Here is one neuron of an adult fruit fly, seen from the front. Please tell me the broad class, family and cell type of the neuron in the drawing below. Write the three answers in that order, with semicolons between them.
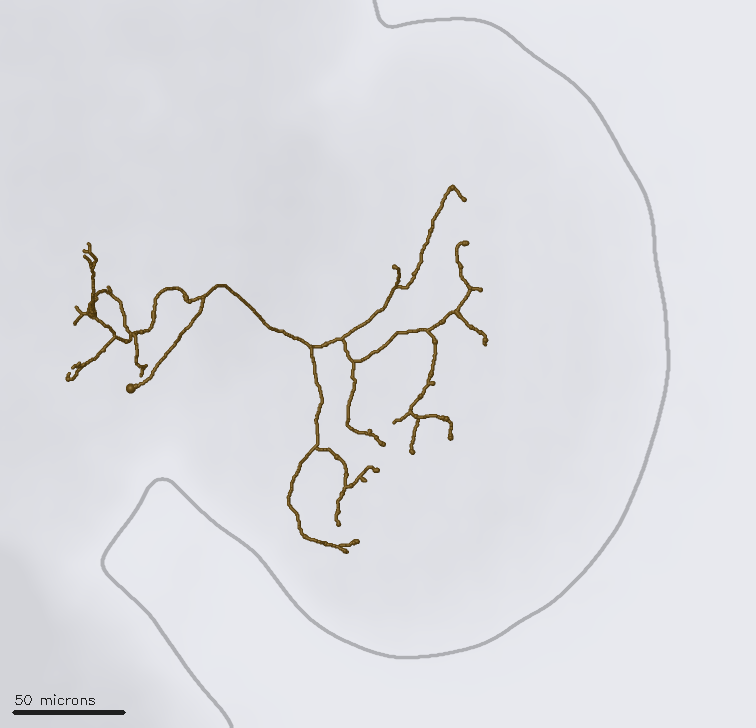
visual centrifugal neuron; LPT; LPT112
